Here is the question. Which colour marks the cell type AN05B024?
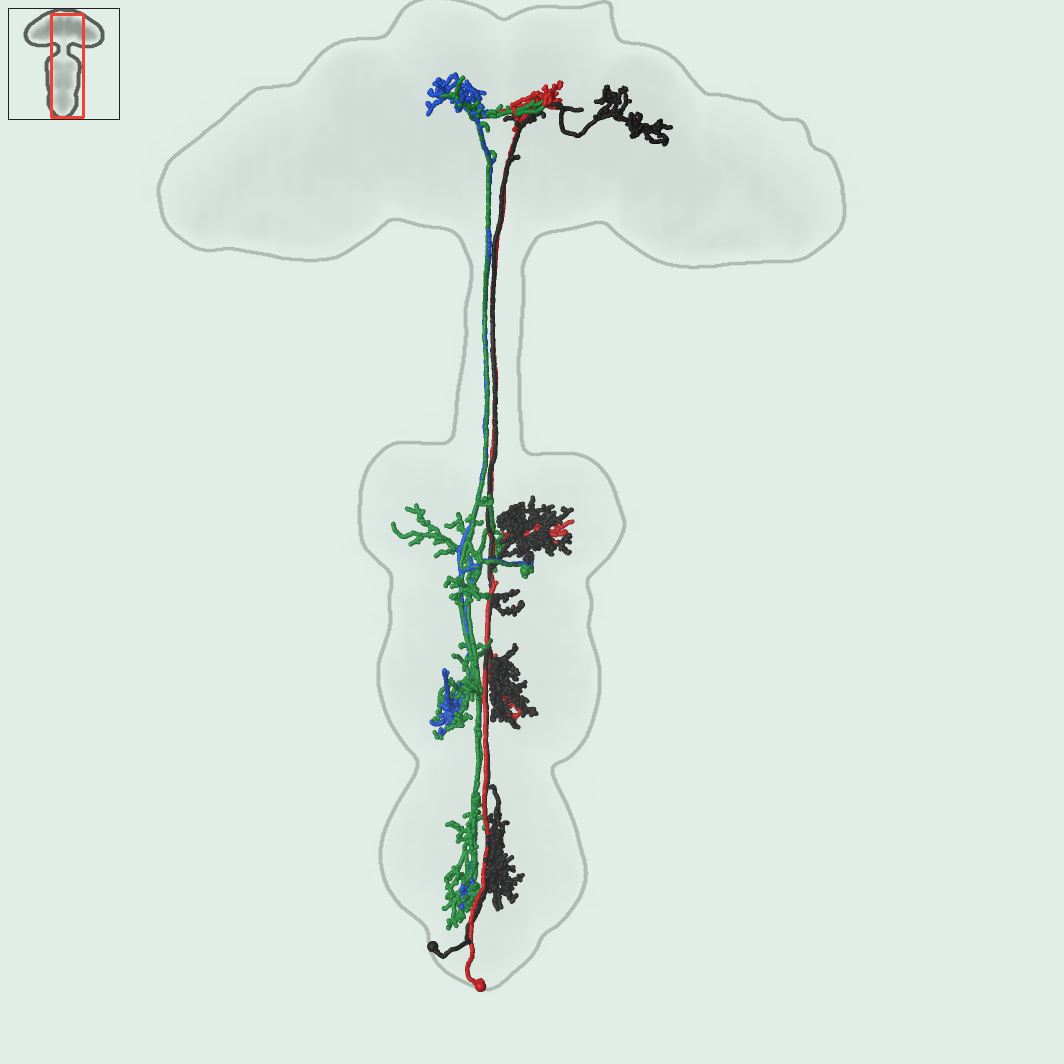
green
